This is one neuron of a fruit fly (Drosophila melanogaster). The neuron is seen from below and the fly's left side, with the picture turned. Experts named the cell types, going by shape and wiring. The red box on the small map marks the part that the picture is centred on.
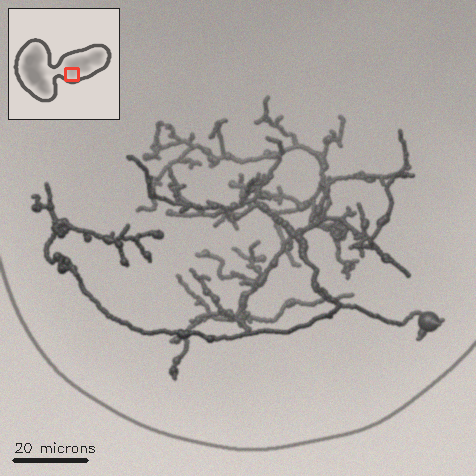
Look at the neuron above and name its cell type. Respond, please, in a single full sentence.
It is IN20A.22A028 that names the cell type of this neuron.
